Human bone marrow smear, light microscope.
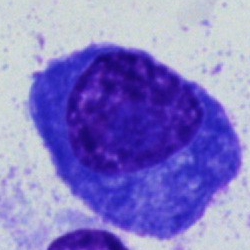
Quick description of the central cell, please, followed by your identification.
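The cytoplasm here takes a deep blue stain. The nucleus is off-centre toward the upper left, and down in the lower right the cytoplasm looks mottled, with small pale spots. The outline's broadly oval, with no long surface projections. That's a plasma cell.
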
